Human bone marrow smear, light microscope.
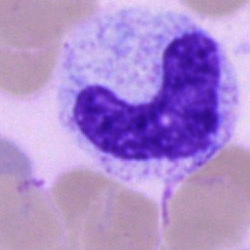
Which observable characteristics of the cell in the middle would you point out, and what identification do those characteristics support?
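The cell has a roughly round outline. Its chromatin is dark purple and coarsely clumped. A moderate amount of pale lilac cytoplasm occupies the hollow of the nuclear curve. From the bottom of the cell, a thin thread-like strand extends downward. The cell is a band neutrophil.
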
